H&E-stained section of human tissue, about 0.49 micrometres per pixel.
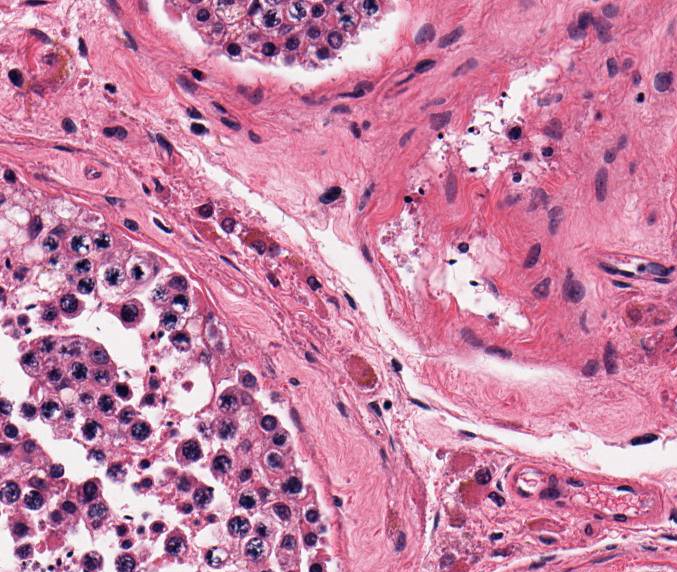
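Testis. Round cells with large round nuclei fill the lower-left unit, several nuclei showing coarse, thread-like chromatin, and irregular empty clefts divide these cells into groups. Near the centre of the field, isolated cells with granular golden-brown pigmented cytoplasm lie in the stroma. No fat cells appear anywhere in the field.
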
